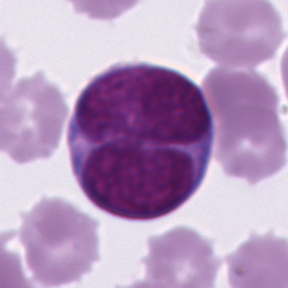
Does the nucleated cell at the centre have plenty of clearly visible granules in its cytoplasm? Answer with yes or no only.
No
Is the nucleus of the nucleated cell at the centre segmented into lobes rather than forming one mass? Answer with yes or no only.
Yes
